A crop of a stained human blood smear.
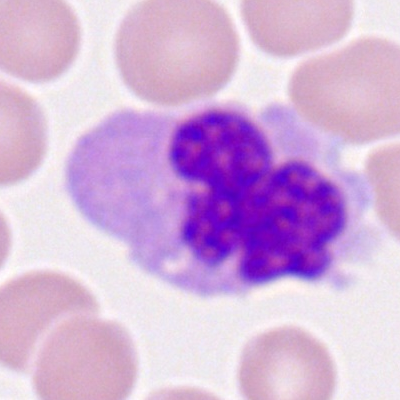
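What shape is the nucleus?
Lobed, with deep indentations between its parts, and placed toward the right.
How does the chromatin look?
Dark purple clumps with small paler patches between them.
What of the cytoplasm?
Plentiful, pale lilac-blue.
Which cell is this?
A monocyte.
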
